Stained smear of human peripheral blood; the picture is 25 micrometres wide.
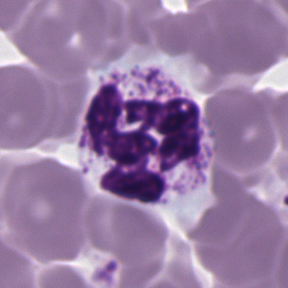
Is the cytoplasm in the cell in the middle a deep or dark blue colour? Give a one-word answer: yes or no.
No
